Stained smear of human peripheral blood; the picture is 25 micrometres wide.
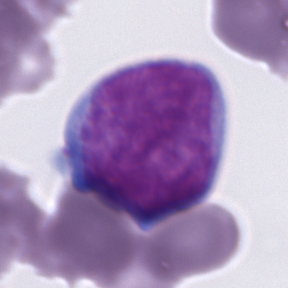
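Myeloblast. The outline is rounded yet slightly angular rather than a smooth circle. Its chromatin is fine and evenly spread, stained reddish-purple. The cytoplasm shows no visible granules, and a small blue cytoplasmic tag projects from the bottom edge.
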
